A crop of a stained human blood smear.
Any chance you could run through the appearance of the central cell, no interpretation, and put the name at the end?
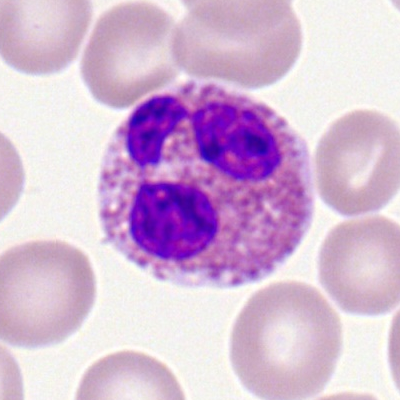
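Three separate lobes make up the nucleus: two lie side by side in the upper half, and the third lies below them. Its chromatin is dark purple and coarsely clumped. Abundant pale pink-lilac cytoplasm surrounds it. Name: eosinophil.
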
